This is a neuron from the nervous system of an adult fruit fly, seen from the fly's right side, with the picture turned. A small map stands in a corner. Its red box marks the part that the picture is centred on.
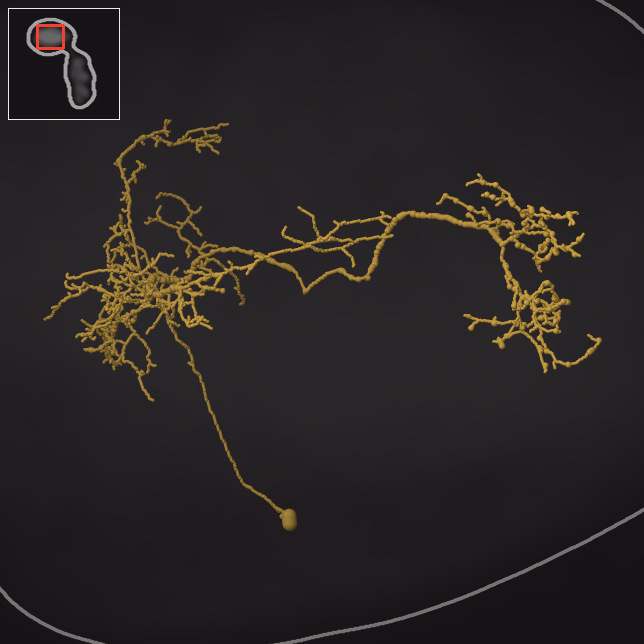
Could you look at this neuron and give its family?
hemilineage VLPl&p1_posterior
